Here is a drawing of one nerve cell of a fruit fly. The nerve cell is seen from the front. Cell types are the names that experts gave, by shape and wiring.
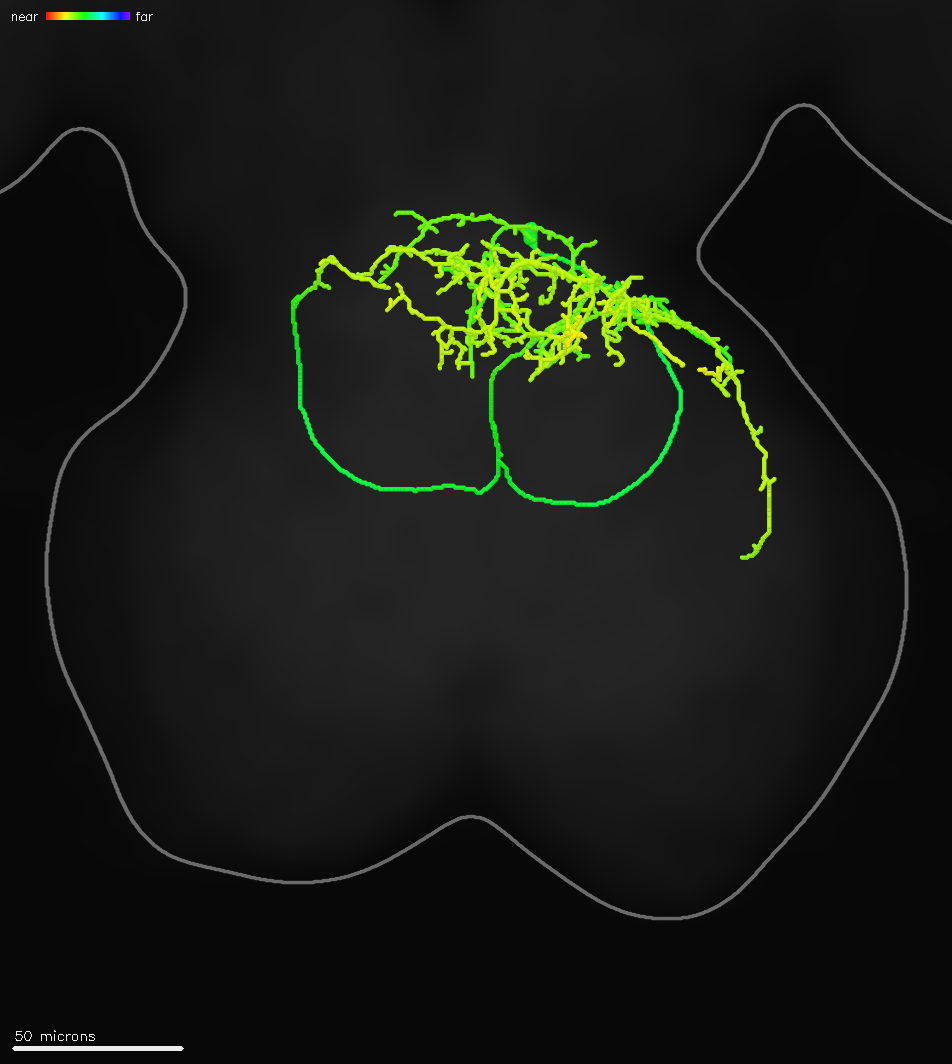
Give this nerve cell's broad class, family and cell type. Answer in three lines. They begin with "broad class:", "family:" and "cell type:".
broad class: nerve-cord intrinsic neuron
family: hemilineage 19B
cell type: IN19B043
